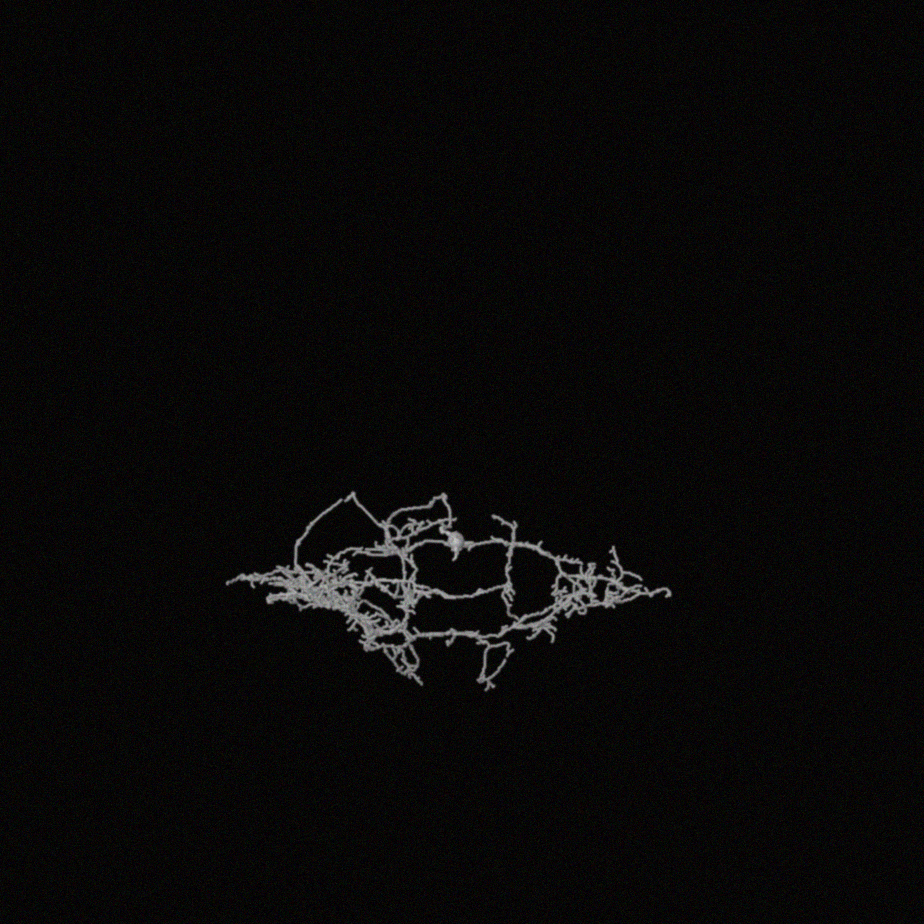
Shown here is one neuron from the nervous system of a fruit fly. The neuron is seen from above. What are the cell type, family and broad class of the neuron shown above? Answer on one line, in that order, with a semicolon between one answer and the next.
PS117_a; hemilineage DM1_antero_ventral; central-brain intrinsic neuron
